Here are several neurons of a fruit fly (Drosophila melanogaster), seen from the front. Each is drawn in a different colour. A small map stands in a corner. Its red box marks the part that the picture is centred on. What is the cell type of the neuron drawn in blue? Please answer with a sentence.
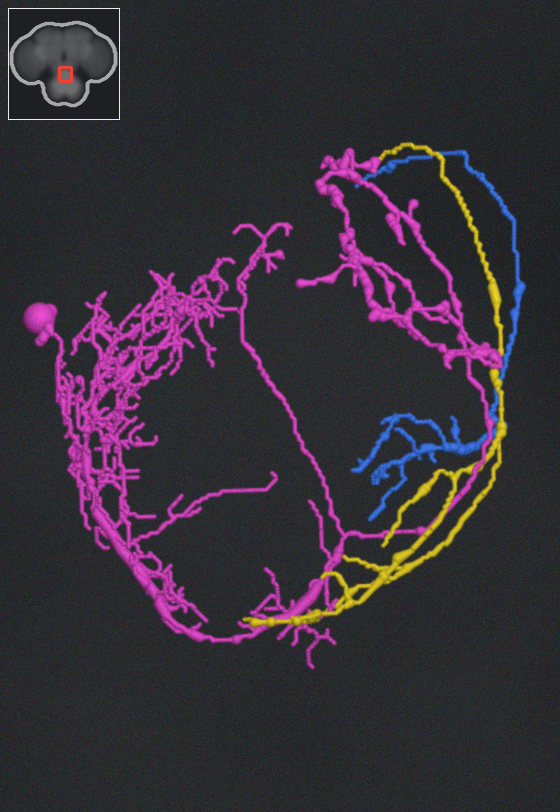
The cell type is SNxx03.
